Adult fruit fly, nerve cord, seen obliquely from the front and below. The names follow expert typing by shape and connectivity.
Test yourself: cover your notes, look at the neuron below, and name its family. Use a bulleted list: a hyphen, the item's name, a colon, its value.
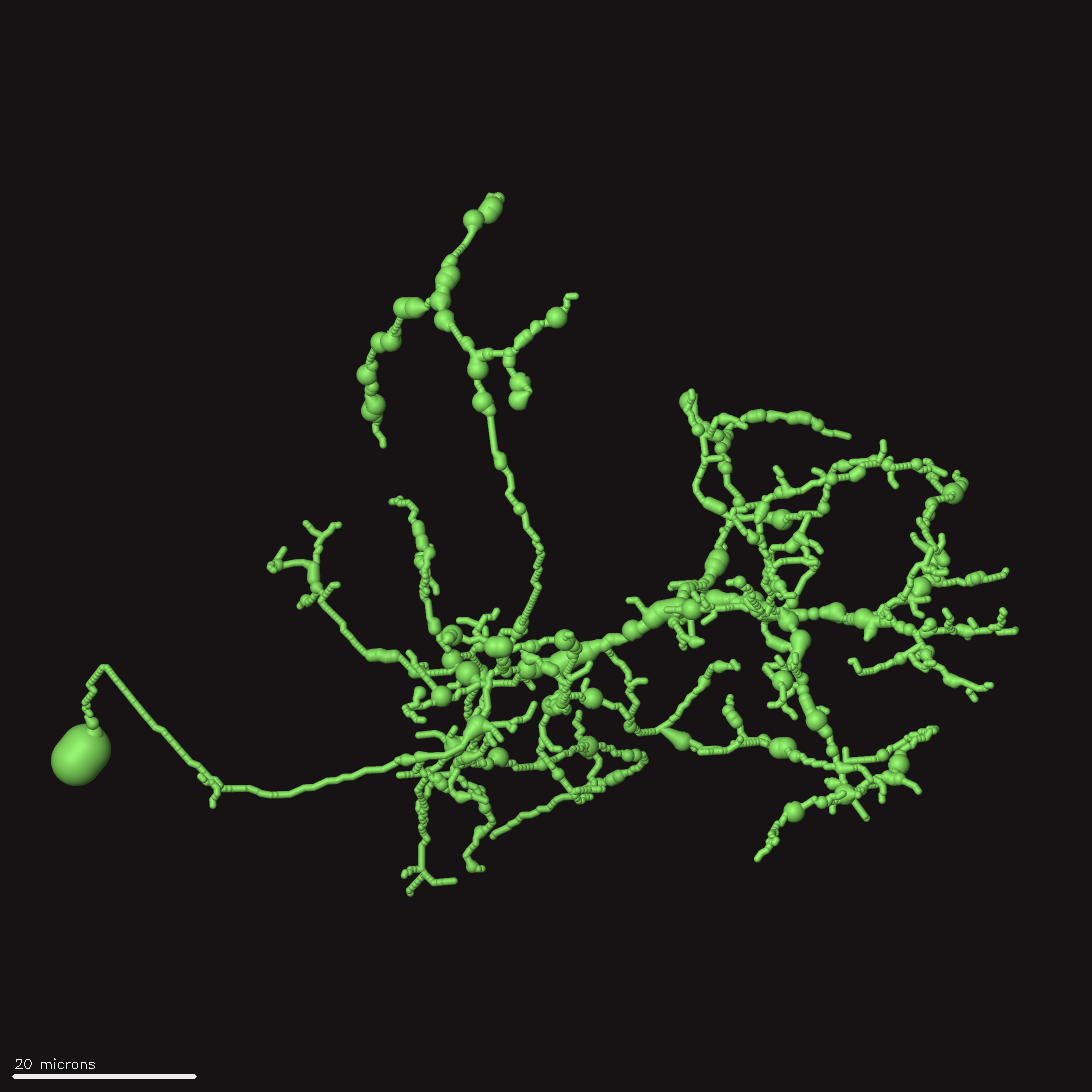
- family: hemilineage 20A.22A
